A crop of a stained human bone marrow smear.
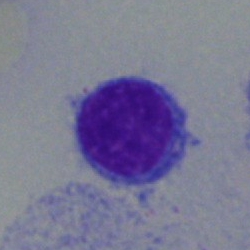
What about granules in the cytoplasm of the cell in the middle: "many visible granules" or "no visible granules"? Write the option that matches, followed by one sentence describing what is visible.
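No visible granules. No granules can be seen in the cytoplasm.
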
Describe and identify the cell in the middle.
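A round outline bounds the cell. A thin rim of deep blue cytoplasm surrounds the nucleus, widest on the right. Small ragged cytoplasmic tags project from the right edge. Name: lymphocyte.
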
